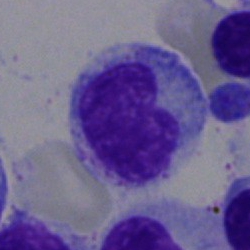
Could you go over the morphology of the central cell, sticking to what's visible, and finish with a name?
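Outline round, smooth. Nucleus notched at upper right, kidney-shaped. Cytoplasm pale greyish blue, a few fine purplish granules scattered through it. Metamyelocyte.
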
